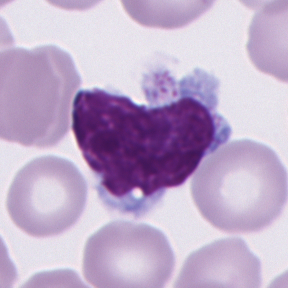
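Typical lymphocyte, the nucleated cell at the centre. A shallow notch in the upper edge gives its nucleus a heart-like shape, I'd say. Chromatin: dark purple, coarsely clumped. Cytoplasm: pale blue-grey, its edge ragged with fine irregular projections, most marked at top and right.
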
